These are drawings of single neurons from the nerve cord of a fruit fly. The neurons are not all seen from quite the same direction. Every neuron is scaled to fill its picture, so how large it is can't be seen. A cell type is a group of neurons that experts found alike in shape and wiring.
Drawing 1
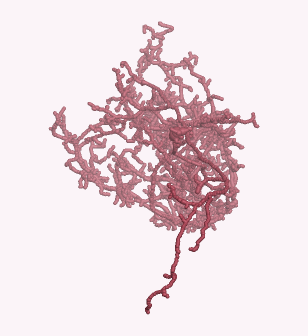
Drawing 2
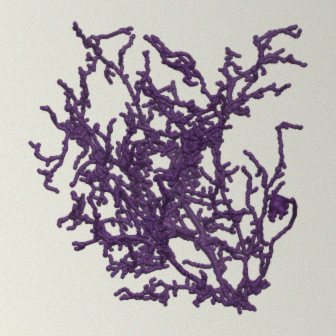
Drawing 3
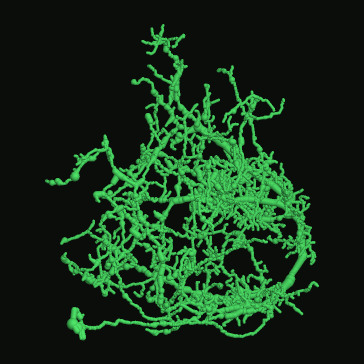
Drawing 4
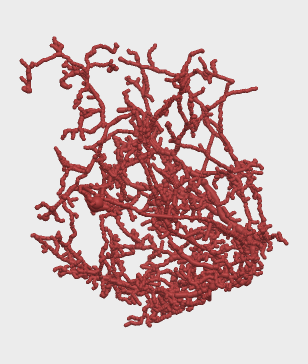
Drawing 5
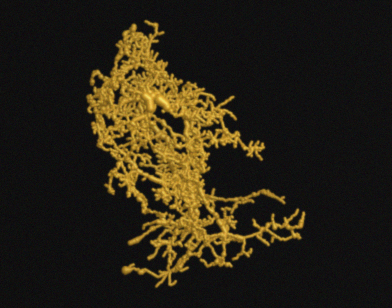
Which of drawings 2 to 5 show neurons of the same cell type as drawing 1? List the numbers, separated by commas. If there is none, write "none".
2, 3, 4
